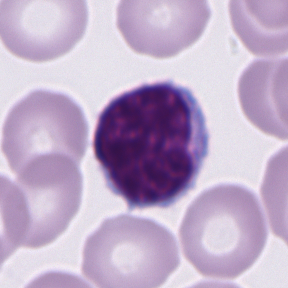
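Typical lymphocyte: the nucleated cell at the centre of a stained peripheral blood smear. Within a roughly round, unlobed nucleus, the chromatin is dark purple and coarsely clumped, and no nucleoli can be made out. The cytoplasm contains no granules.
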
